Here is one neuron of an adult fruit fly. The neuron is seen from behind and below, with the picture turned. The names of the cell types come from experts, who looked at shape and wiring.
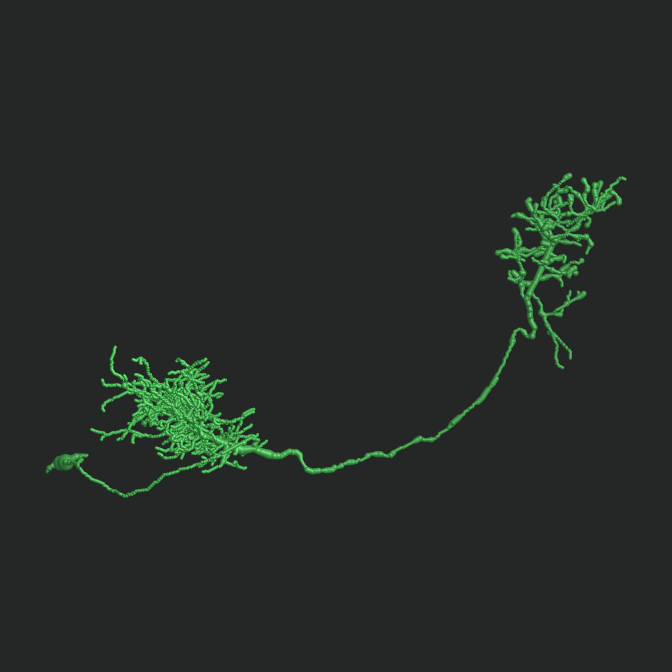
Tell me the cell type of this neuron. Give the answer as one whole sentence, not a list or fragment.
To this neuron applies the cell type name LAL076.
